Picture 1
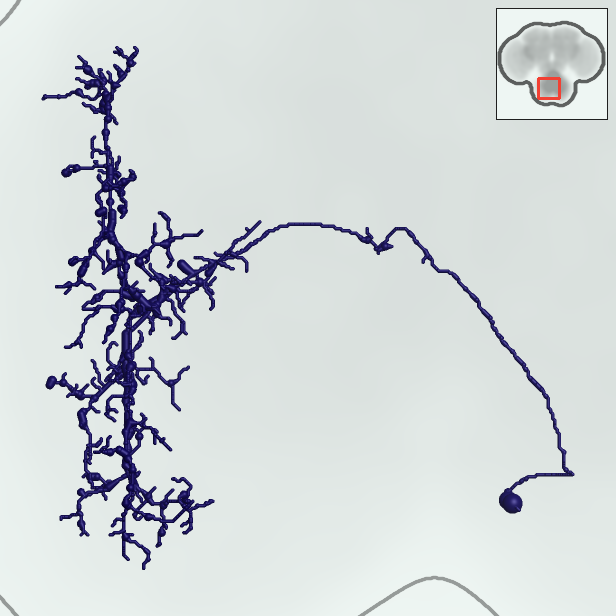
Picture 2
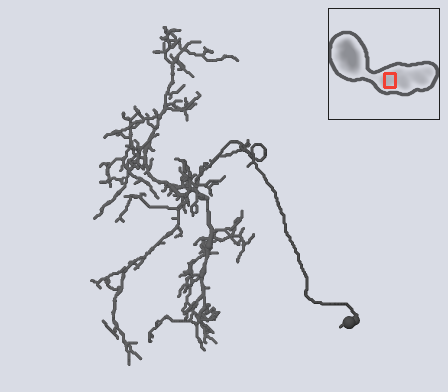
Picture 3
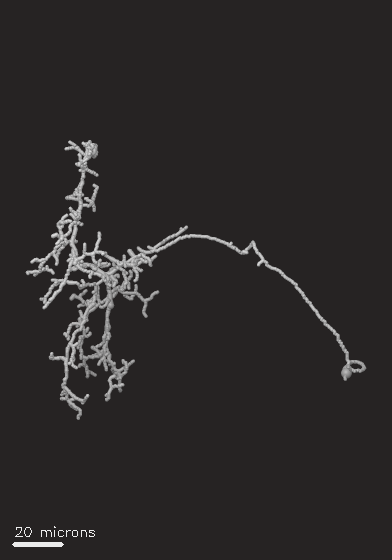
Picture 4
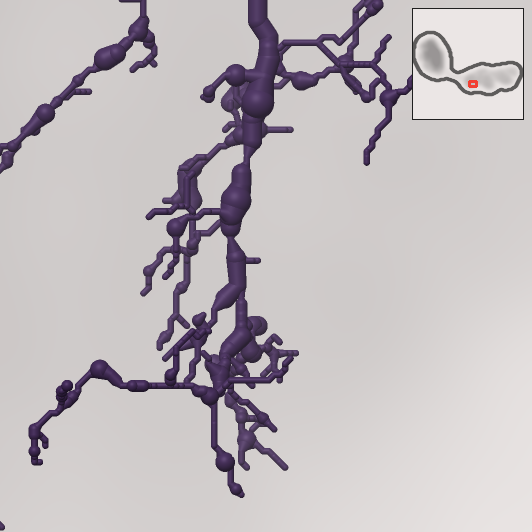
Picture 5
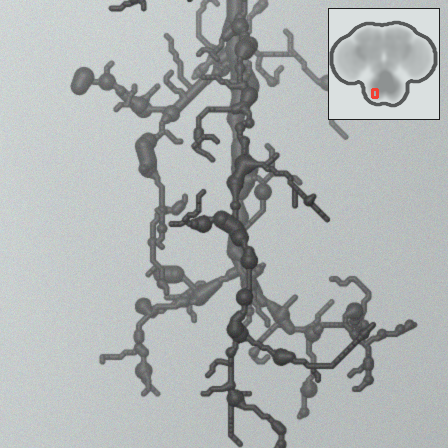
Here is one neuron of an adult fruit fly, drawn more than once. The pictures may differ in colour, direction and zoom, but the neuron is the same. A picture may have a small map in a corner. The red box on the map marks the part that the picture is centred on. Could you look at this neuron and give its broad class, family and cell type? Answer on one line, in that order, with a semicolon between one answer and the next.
nerve-cord intrinsic neuron; hemilineage 12B; IN12B037_e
